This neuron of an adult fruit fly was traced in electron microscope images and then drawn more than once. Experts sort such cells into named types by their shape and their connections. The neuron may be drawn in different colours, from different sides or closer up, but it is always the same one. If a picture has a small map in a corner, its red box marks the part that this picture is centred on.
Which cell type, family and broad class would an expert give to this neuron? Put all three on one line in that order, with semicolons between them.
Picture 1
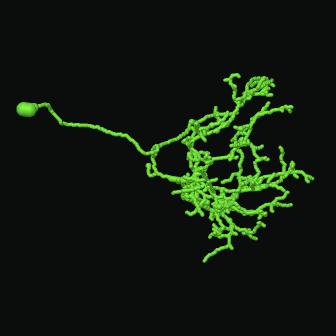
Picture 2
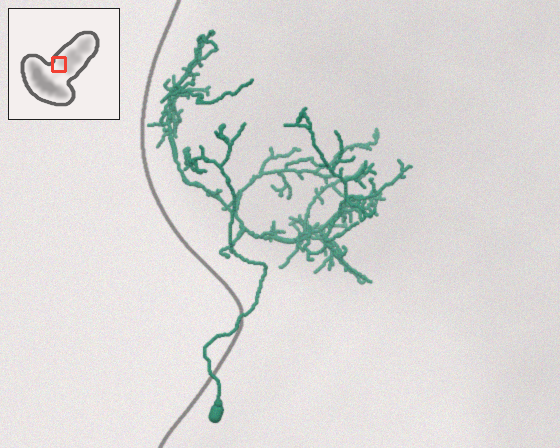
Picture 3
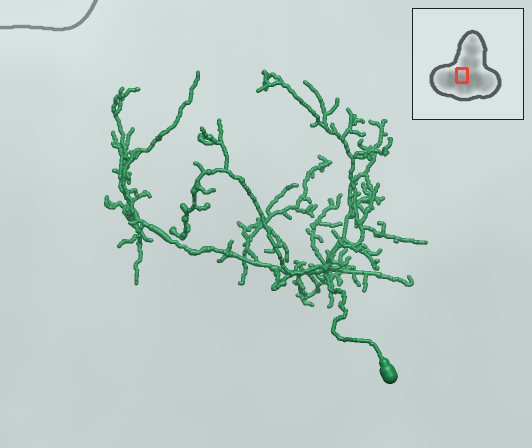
IN16B097; hemilineage 16B; nerve-cord intrinsic neuron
